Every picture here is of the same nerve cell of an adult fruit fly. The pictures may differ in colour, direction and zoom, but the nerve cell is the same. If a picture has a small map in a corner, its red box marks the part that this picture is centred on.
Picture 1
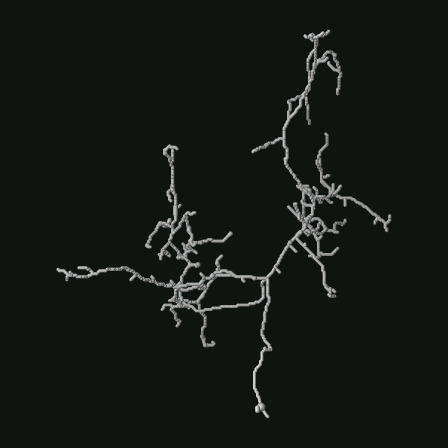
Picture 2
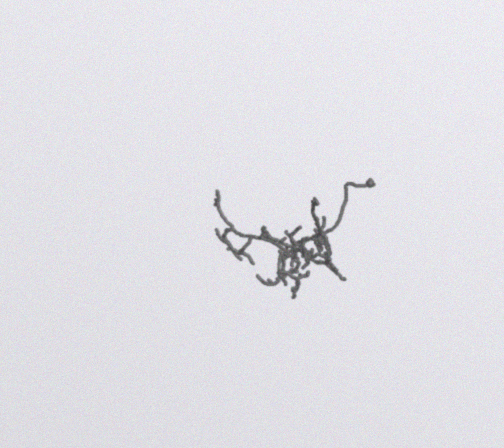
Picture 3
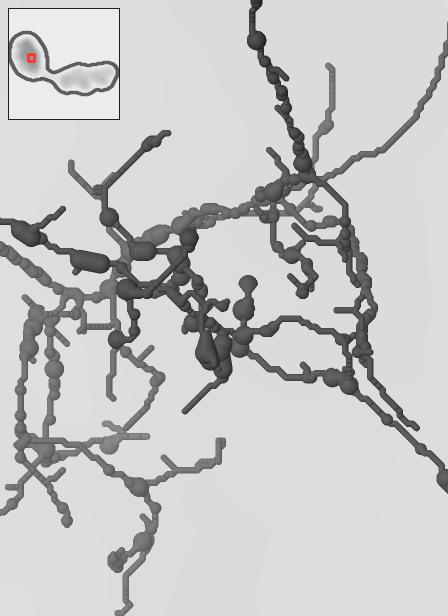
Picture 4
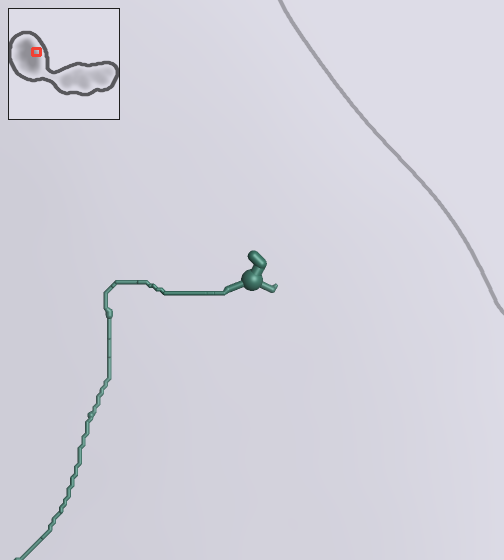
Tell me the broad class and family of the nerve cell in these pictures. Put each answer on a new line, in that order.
central-brain intrinsic neuron
hemilineage PSp1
